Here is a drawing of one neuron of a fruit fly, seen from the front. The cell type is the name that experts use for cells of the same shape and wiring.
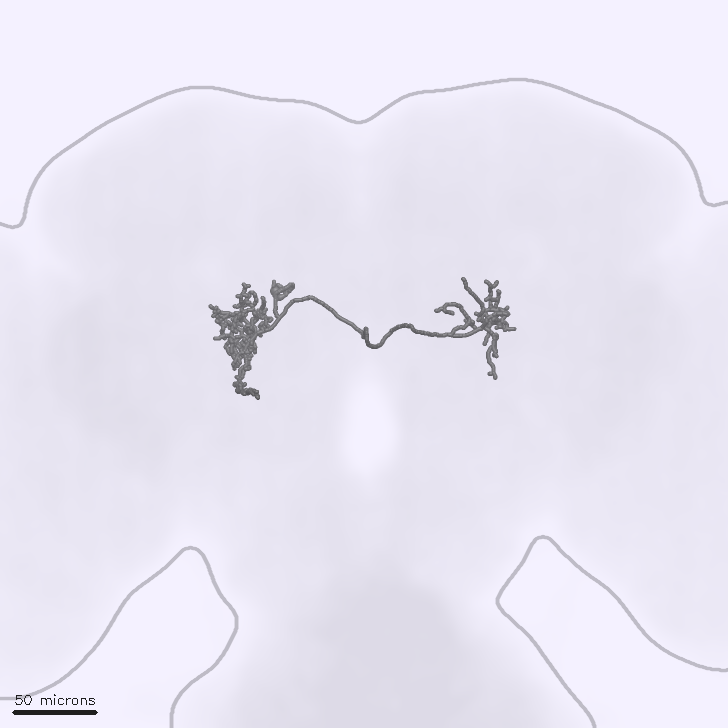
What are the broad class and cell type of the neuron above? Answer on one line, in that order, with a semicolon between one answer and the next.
central-brain intrinsic neuron; PS305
